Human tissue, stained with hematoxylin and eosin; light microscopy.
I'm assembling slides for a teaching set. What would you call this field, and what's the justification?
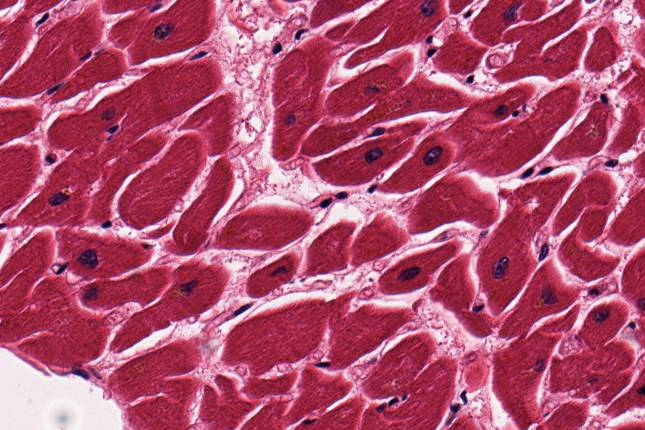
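Mostly myocardium, this one. Wherever a fibre's nucleus shows, it's a single oval one sitting centrally, and the cytoplasm stains a deep, fairly even red-pink.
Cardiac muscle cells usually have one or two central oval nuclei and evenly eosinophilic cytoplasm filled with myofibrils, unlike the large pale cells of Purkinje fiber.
Between the fibres runs a thin, pale pink, loose connective tissue, and the nuclei scattered there are small and dark, smaller and darker than the fibre nuclei.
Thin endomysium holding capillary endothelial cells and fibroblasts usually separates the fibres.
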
